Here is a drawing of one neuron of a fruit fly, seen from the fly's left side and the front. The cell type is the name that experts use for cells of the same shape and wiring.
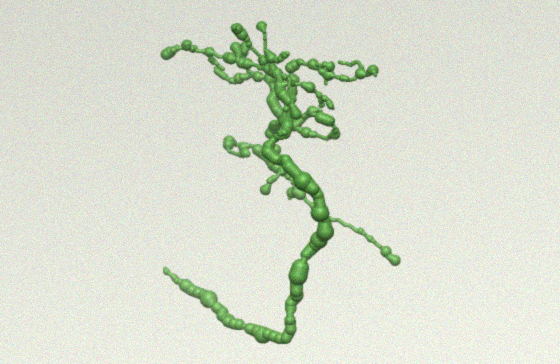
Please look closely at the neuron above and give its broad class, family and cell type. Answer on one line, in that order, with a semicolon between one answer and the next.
sensory neuron entering the brain; class mechanosensory; aPhM2b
